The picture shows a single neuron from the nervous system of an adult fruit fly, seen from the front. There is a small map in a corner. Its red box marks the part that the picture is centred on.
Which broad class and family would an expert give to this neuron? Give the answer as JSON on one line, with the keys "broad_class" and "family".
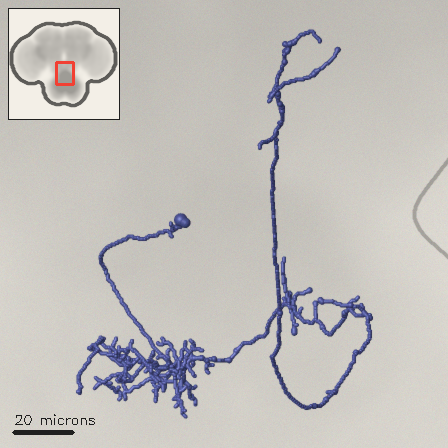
{"broad_class": "ascending neuron", "family": "hemilineage 19B"}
